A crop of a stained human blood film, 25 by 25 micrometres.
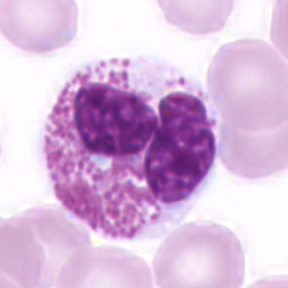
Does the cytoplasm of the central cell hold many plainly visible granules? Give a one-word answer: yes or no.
Yes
